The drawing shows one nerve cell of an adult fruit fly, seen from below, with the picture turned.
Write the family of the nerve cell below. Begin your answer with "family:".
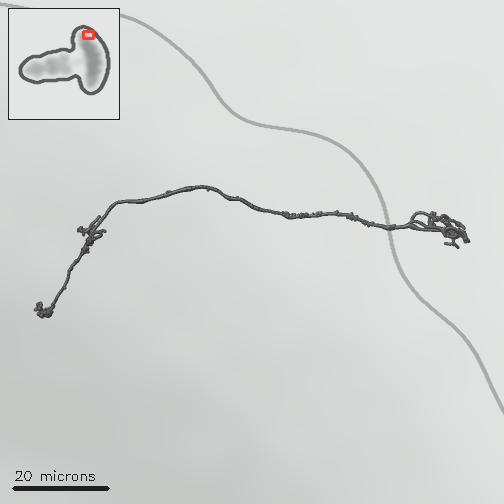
family: L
